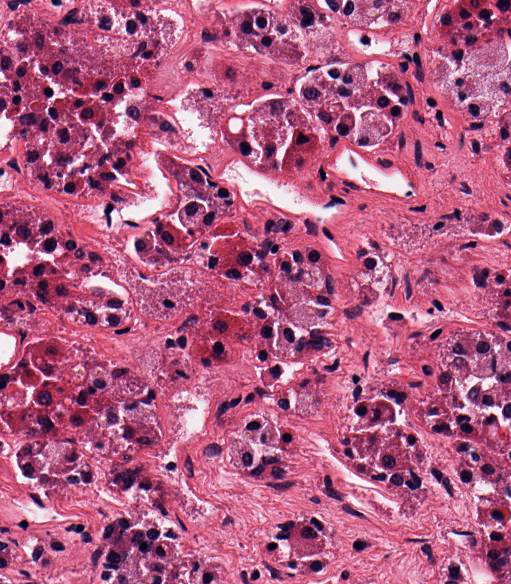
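Pituitary. Throughout the field the cells sit in irregular nests and clusters, parted by bands of pink fibrous stroma. Nest cells are large and polygonal, with abundant granular cytoplasm. Thin spindle-shaped nuclei lie along the stromal fibres. No fat cells are present.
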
